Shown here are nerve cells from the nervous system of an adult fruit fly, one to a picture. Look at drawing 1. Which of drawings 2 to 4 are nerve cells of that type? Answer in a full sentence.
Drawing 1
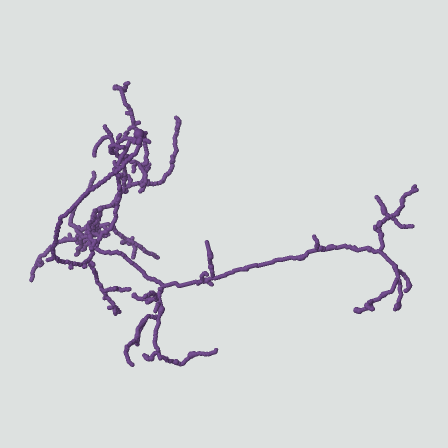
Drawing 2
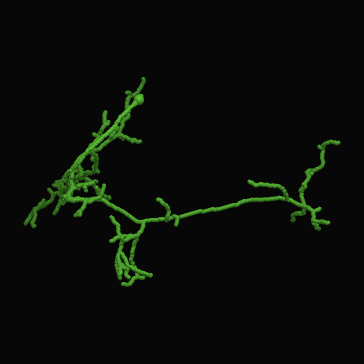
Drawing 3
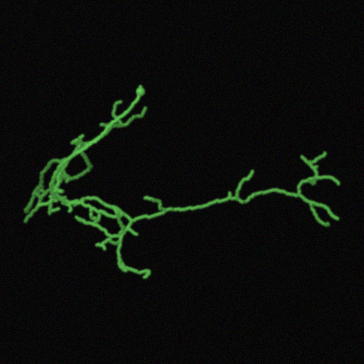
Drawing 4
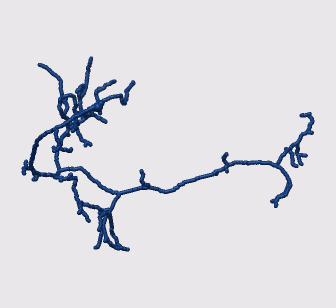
Drawing 2 and drawing 3 are of the same cell type.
